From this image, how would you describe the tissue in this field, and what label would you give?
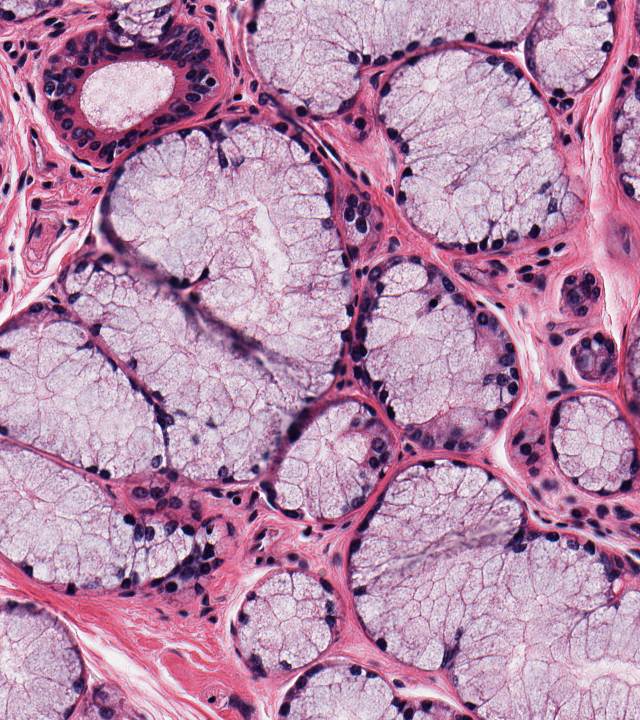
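Closely packed rounded mucous acini fill the field, divided by thin bands of pink fibrous stroma. Their cells have pale, bubbly, lilac-grey cytoplasm, with small dark nuclei flattened against the cell bases at the rim of each acinus. The stroma is eosinophilic collagen holding scattered elongated nuclei. This is minor salivary gland.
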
